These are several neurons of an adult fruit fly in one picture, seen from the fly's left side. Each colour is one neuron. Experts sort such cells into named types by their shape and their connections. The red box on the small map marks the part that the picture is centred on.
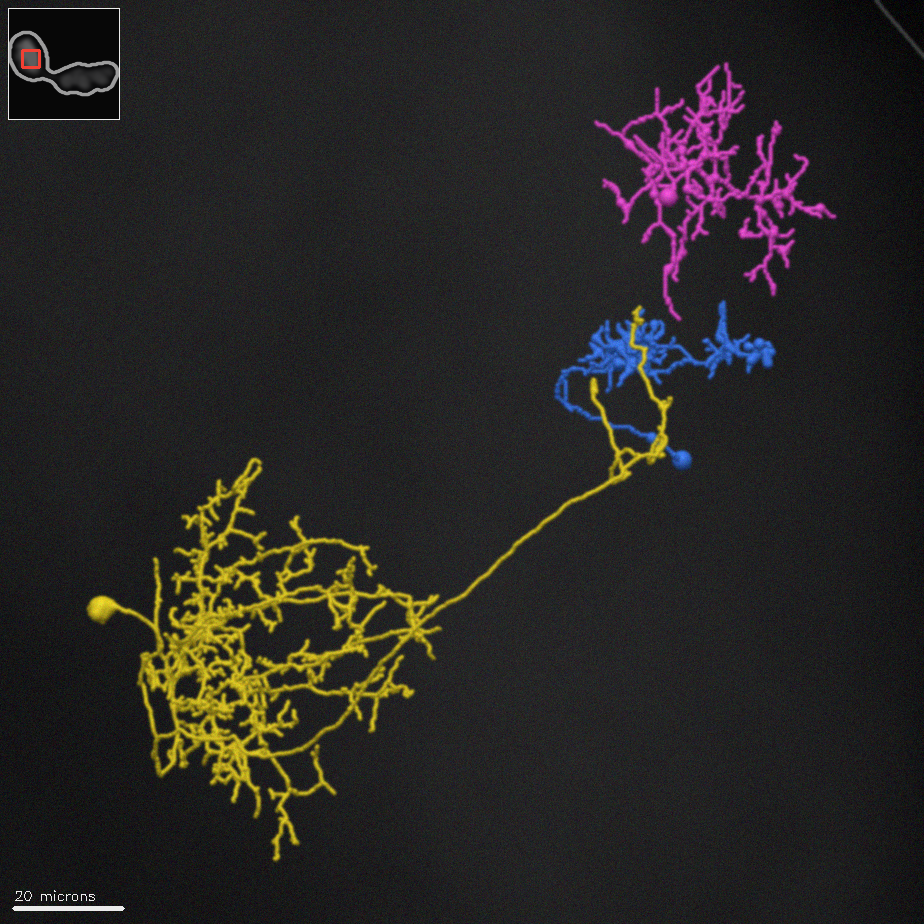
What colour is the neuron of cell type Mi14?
magenta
